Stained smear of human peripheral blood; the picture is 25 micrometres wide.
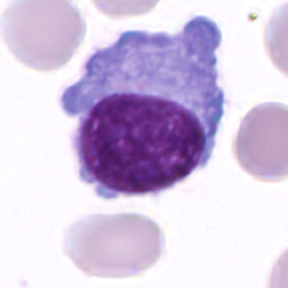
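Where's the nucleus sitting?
Down in the lower part of the cell, with most of the cytoplasm above it.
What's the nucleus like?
Oval, about 11 by 9 micrometres, with dense, dark purple, mottled chromatin.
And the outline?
Irregular, with small rounded bulges along the edge and a rounded knob of cytoplasm jutting out at the upper right.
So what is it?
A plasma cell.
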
